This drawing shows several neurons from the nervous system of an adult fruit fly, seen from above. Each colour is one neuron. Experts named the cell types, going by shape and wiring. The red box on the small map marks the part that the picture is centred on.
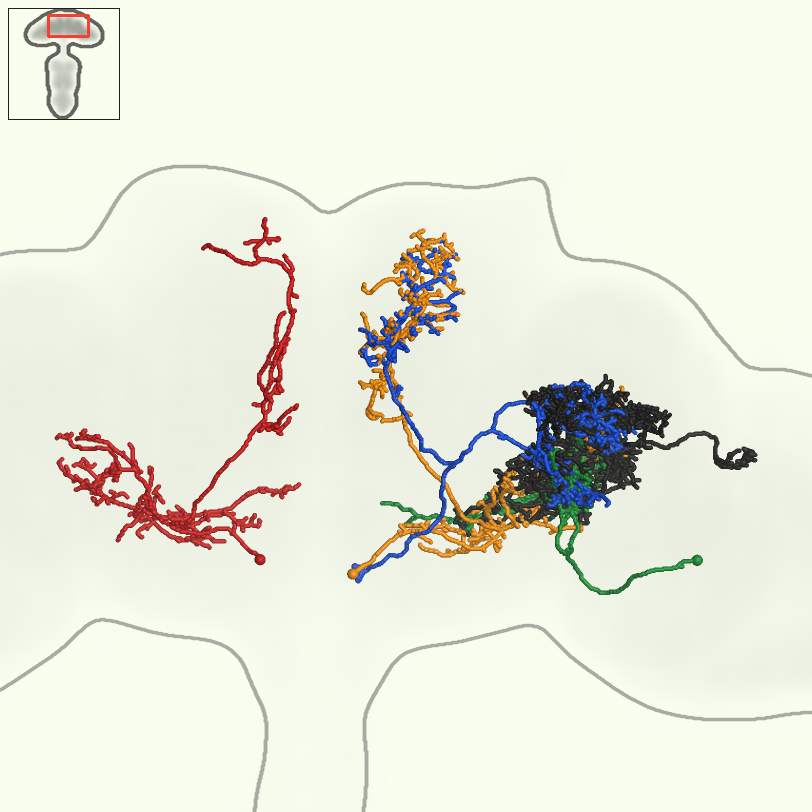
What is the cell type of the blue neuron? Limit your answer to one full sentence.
The cell type name SMP389_b applies to this neuron.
